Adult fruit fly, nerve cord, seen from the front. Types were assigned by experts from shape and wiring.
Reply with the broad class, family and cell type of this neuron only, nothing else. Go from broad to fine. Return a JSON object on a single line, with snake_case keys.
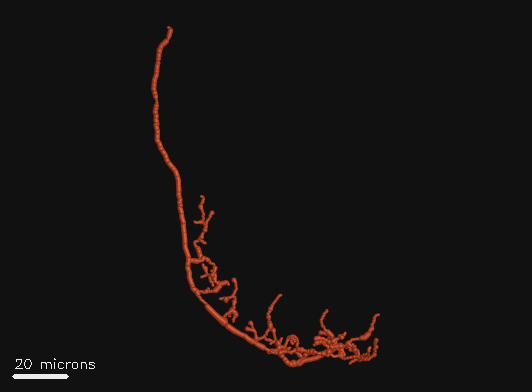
{"broad_class": "sensory neuron entering the nerve cord", "family": "class mechanosensory tactile", "cell_type": "SNta12"}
